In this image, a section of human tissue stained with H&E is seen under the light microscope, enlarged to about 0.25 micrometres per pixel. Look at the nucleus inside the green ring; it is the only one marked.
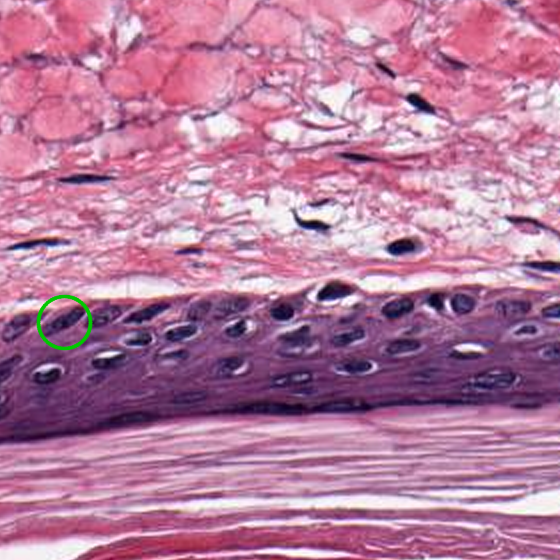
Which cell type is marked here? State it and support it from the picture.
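This is a keratinocyte. The nucleus is an elongated oval, tilted obliquely, and stains dark purple. It sits in the row of cells along the edge of the purple cell band that borders the pale pink fibrous tissue, beside neighbours with similarly elongated, similarly tilted nuclei.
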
